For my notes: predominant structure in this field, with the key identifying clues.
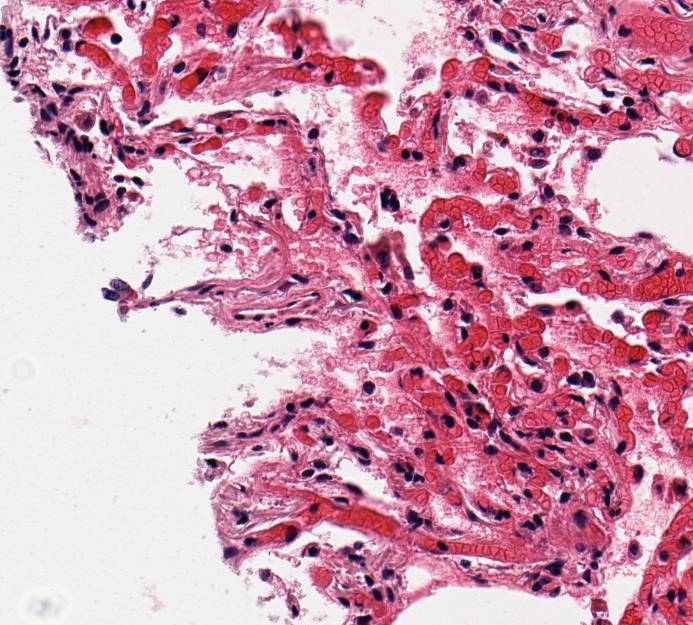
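Alveolus. Thin branching walls enclose irregular open spaces, and a large empty area runs along the left side.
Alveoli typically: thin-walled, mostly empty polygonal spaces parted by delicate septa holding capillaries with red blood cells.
Wall capillaries here are widened and tightly packed with bright red, rounded red blood cells without nuclei, crowded together, densest in the right half. Pale pink, fluffy, finely granular material lies in spaces of the upper centre.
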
